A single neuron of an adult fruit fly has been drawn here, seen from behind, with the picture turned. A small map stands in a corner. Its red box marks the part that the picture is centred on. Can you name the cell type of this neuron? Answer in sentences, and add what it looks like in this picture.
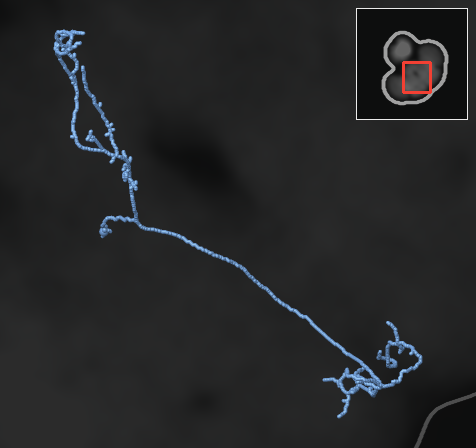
Its cell type is CB4081. Its broad class is central-brain intrinsic neuron. In this view it is about as wide as it is tall.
